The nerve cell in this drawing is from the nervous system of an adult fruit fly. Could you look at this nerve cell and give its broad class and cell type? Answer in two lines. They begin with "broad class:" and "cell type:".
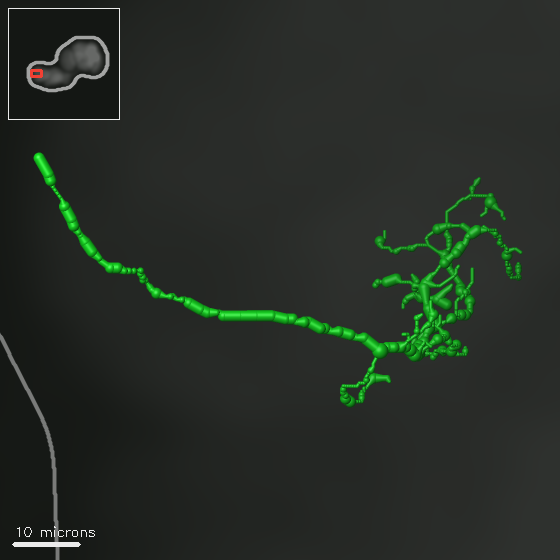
broad class: sensory neuron entering the nerve cord
cell type: SNxx04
